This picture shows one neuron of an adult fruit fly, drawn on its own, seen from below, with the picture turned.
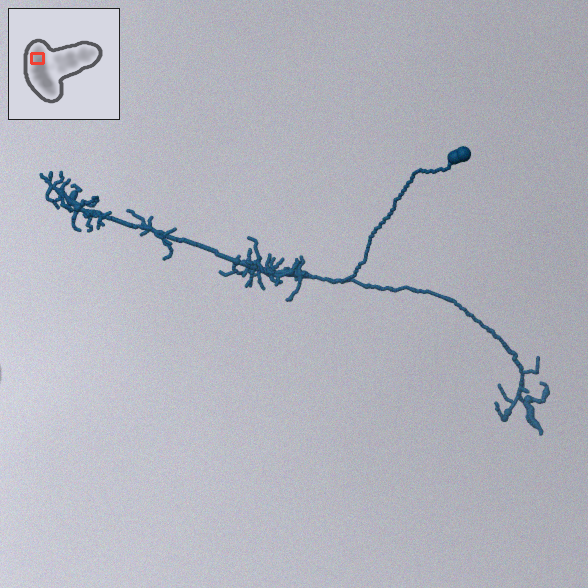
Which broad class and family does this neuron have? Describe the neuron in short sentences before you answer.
The cell body can be seen at the upper right of the picture. Dozens of branch ends can be seen. Its broad class is optic-lobe intrinsic neuron. Its family is T.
